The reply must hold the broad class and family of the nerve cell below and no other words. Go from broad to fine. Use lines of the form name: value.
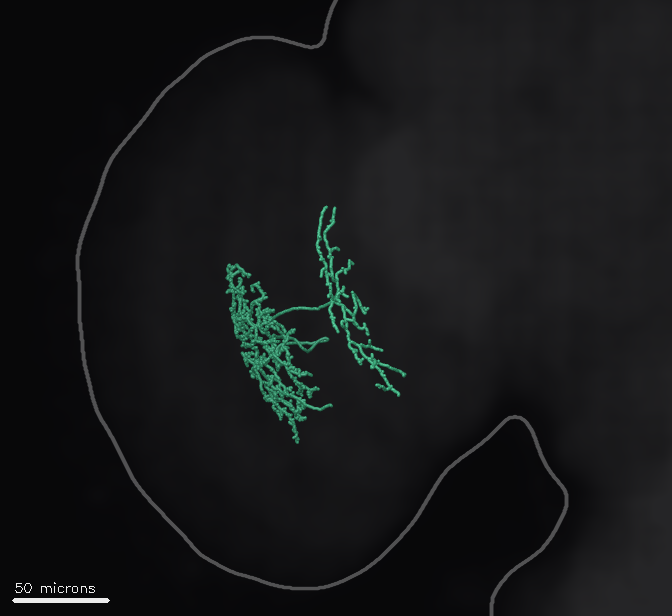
broad class: optic-lobe intrinsic neuron
family: Tlp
